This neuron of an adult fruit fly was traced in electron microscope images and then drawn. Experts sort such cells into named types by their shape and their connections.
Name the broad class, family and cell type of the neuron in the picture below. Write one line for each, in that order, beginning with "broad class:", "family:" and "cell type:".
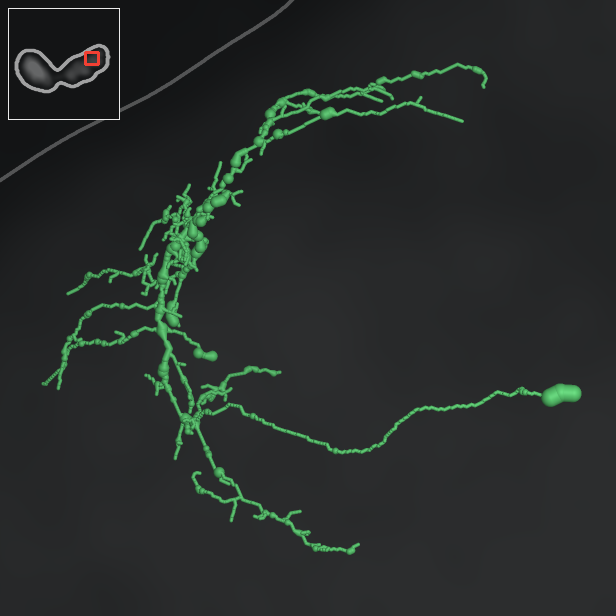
broad class: nerve-cord intrinsic neuron
family: hemilineage 08A
cell type: IN08A045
